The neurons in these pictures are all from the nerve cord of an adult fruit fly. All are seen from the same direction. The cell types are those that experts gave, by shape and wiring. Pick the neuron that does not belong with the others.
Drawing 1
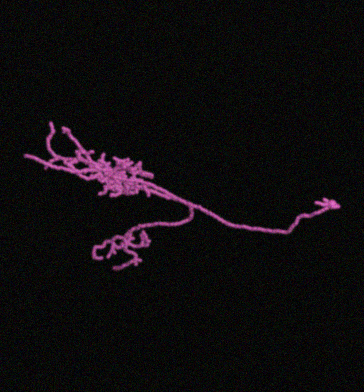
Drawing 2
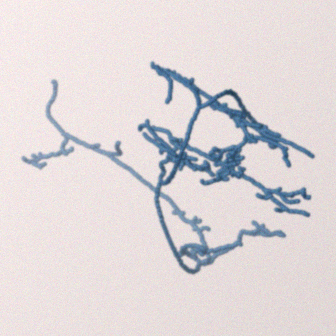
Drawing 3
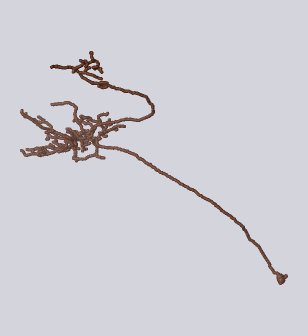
2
